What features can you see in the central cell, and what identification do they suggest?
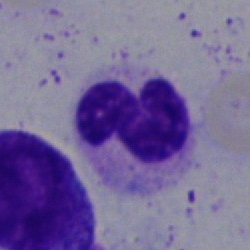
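The cell has a roughly round outline. Its chromatin is dense and stains dark purple. No nucleolus is seen in the nucleus. The cytoplasm is pale lilac. This is a segmented neutrophil.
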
